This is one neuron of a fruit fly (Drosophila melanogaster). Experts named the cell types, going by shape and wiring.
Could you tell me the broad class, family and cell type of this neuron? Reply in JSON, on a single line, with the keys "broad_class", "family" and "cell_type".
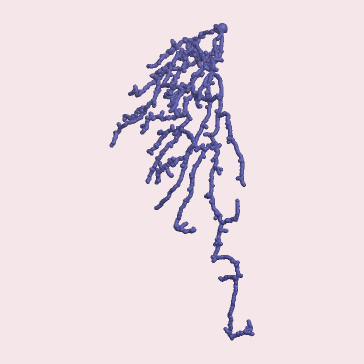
{"broad_class": "optic-lobe intrinsic neuron", "family": "Cm", "cell_type": "Cm27"}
